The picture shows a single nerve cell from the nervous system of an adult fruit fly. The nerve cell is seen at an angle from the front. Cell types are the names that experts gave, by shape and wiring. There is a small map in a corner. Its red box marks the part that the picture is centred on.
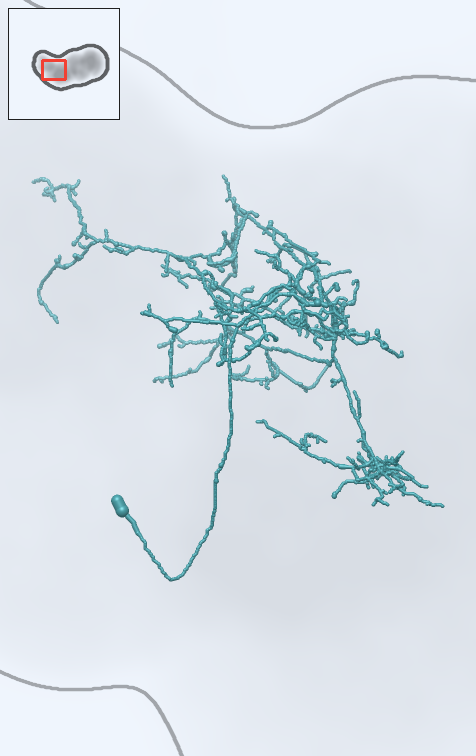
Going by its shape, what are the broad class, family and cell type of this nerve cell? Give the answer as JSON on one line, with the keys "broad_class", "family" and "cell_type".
{"broad_class": "nerve-cord intrinsic neuron", "family": "hemilineage 03B", "cell_type": "IN03B043"}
